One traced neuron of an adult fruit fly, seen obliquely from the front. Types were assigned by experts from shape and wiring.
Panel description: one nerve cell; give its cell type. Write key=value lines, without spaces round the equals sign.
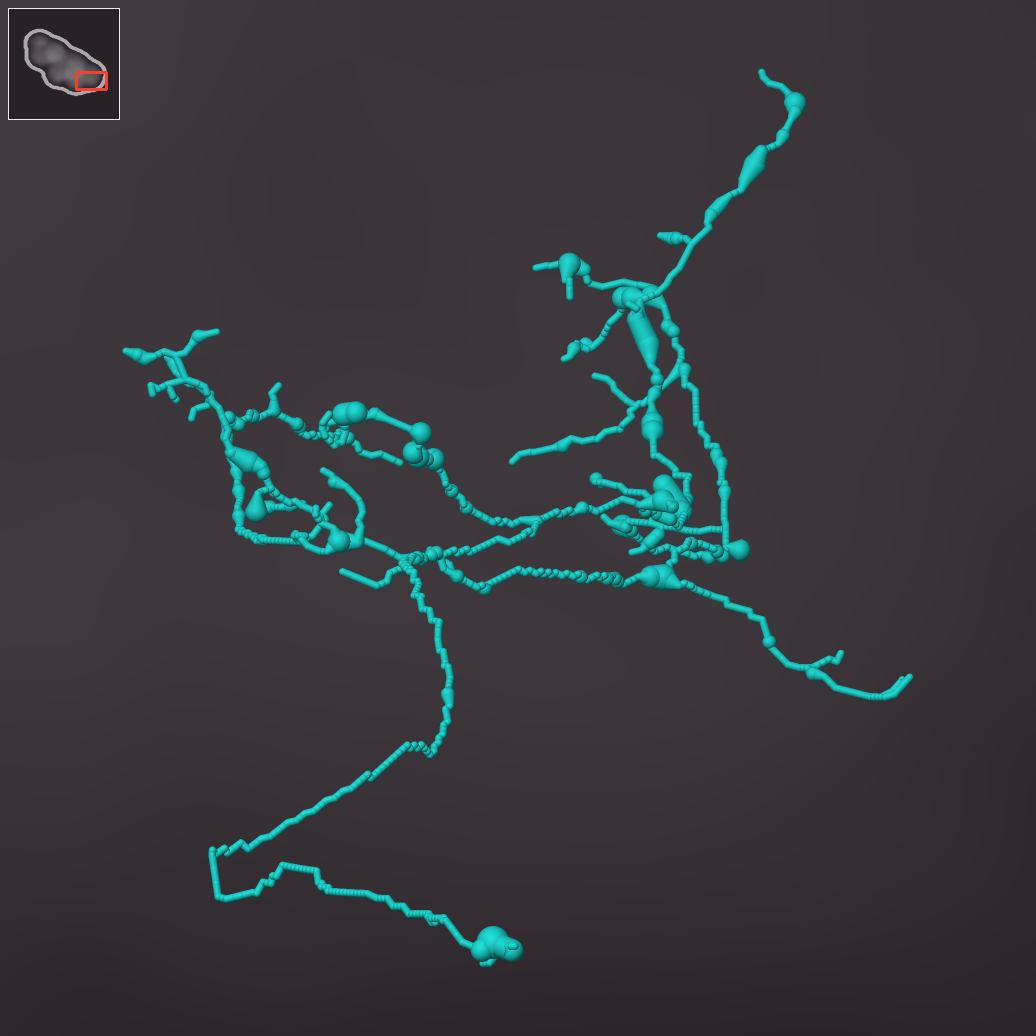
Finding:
cell_type=IN14A101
